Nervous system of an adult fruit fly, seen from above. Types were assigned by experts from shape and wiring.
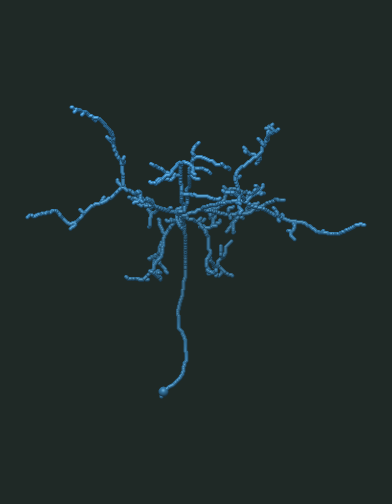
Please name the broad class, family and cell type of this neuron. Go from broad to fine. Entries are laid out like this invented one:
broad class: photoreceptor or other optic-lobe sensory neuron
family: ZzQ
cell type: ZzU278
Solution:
broad class: central-brain intrinsic neuron
family: hemilineage LB0
cell type: GNG009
